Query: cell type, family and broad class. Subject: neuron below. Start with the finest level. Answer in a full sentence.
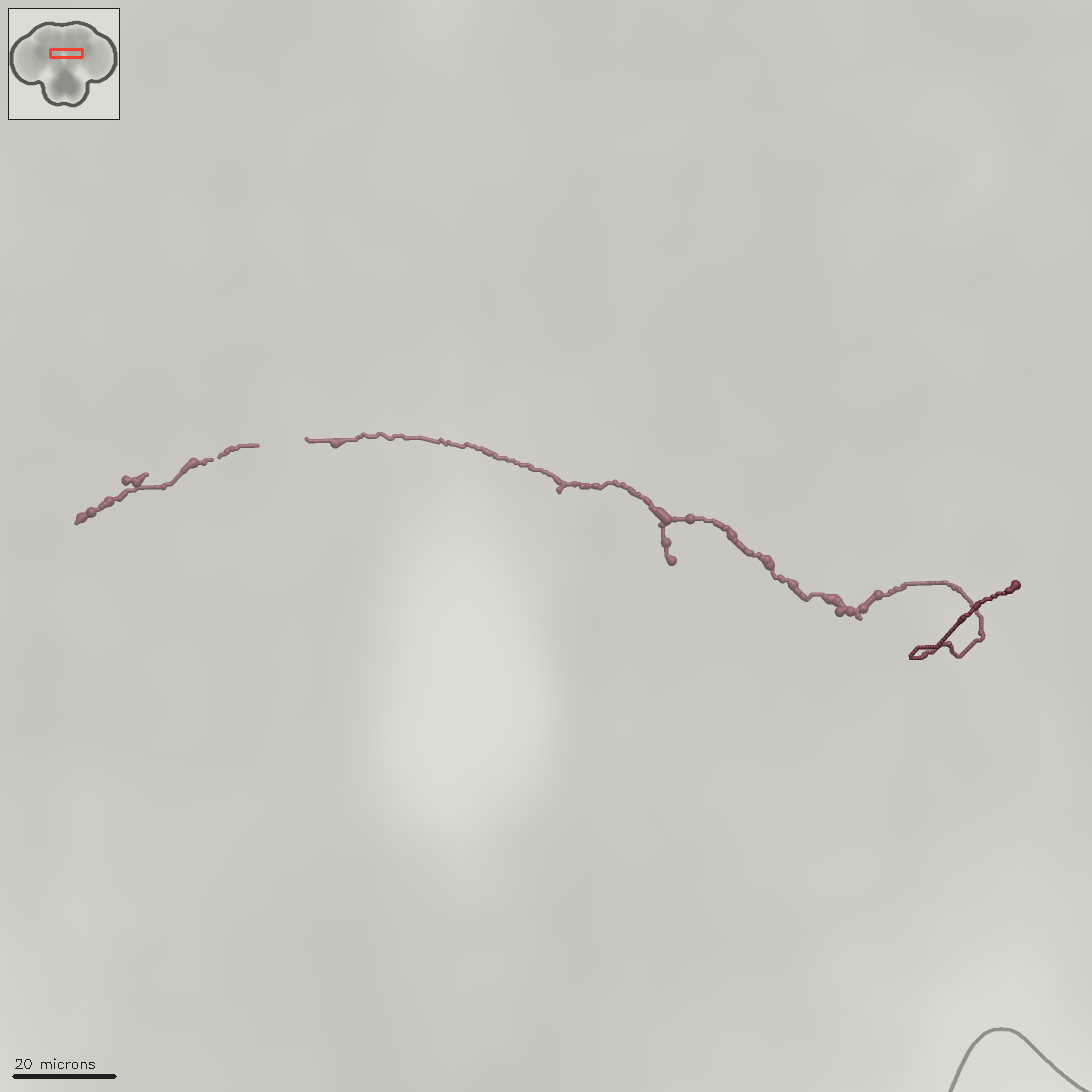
Type HRN_VP4 of class hygrosensory, a sensory neuron entering the brain.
